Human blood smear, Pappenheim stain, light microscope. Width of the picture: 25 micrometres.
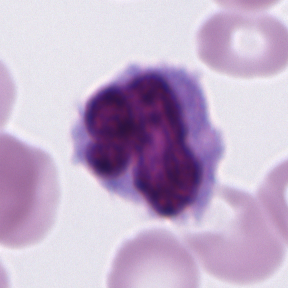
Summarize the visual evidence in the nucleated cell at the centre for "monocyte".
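This cell is a monocyte. Its outline is irregular, with a ragged, fuzzy edge. The chromatin is deep purple and streaked with strands. The cytoplasm is pale greyish blue, and its widest band lies on the right side of the cell. The cell measures about 14 by 13 micrometres, and the nucleus fills about 70% of its area.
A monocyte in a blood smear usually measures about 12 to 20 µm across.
The size of this cell falls within that range.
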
